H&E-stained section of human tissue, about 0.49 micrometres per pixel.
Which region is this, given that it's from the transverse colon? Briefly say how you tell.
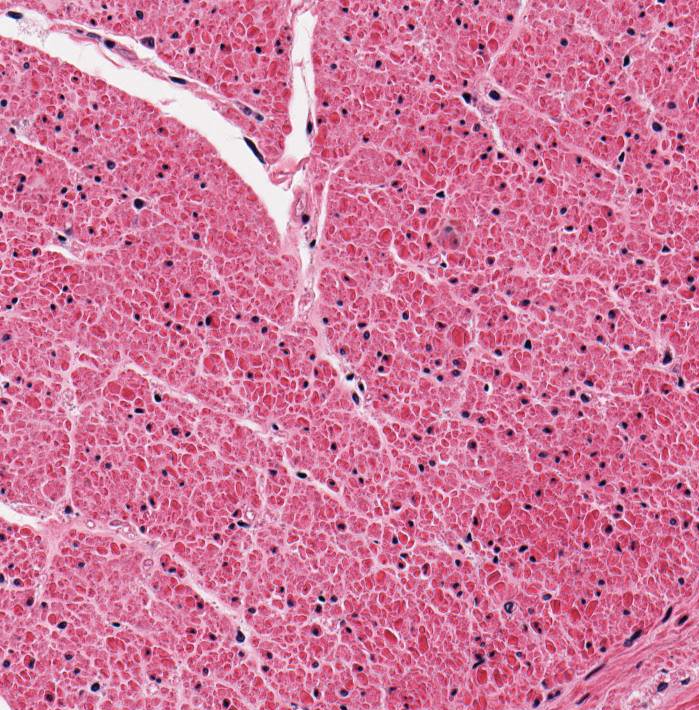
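You are seeing smooth muscle, cut across its fibres. Nearly the whole field is small, rounded to polygonal, bright pink profiles packed close together.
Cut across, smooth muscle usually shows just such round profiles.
Dark round to oval nuclei are scattered evenly, though most profiles show none.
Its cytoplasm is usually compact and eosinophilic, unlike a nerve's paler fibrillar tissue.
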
